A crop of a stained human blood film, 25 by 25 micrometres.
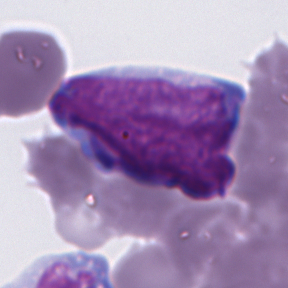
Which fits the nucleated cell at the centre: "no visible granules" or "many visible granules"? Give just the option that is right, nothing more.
No visible granules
